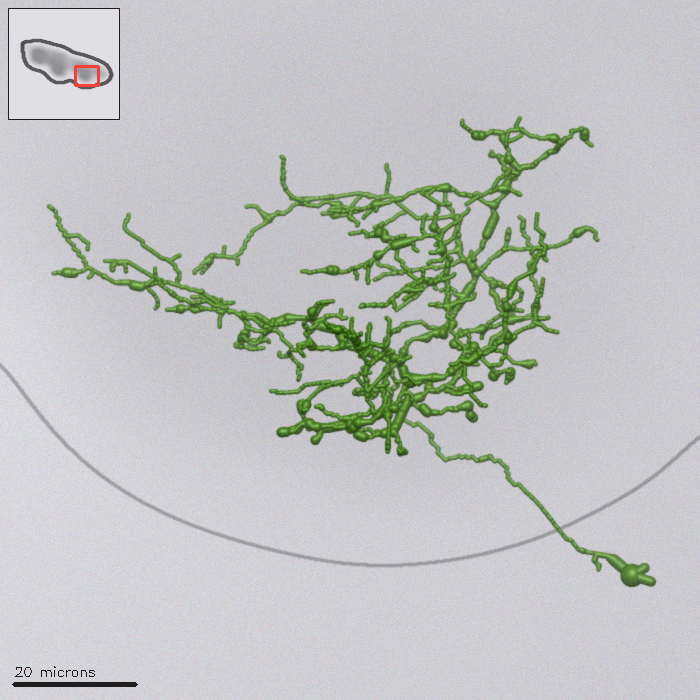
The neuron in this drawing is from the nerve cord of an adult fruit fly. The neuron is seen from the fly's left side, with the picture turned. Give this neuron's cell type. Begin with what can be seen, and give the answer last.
By the scale bar it is about 100 microns wide in this view. In this view it is wider than it is tall. Its broad class is nerve-cord intrinsic neuron. It is of cell type IN01B016.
